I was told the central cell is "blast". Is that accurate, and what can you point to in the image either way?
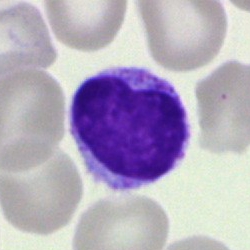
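Chromatin: dark purple and coarsely clumped, which goes with lymphocyte and against blast.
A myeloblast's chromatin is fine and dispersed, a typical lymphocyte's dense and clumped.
Nucleus: fills most of the cell, with a shallow notch in its upper edge; so large a nucleus fits either name.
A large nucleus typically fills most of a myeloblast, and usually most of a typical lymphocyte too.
Cytoplasm: a thin rim, as in lymphocyte, pale blue and without vacuoles.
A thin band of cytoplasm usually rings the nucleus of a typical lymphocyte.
Verdict: lymphocyte, not blast.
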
